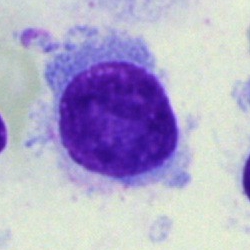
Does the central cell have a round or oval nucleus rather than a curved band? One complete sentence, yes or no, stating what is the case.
Yes, its nucleus forms a single compact round or oval shape.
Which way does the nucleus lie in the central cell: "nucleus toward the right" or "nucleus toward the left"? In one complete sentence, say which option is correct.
Toward the right side of the cell sits its nucleus.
